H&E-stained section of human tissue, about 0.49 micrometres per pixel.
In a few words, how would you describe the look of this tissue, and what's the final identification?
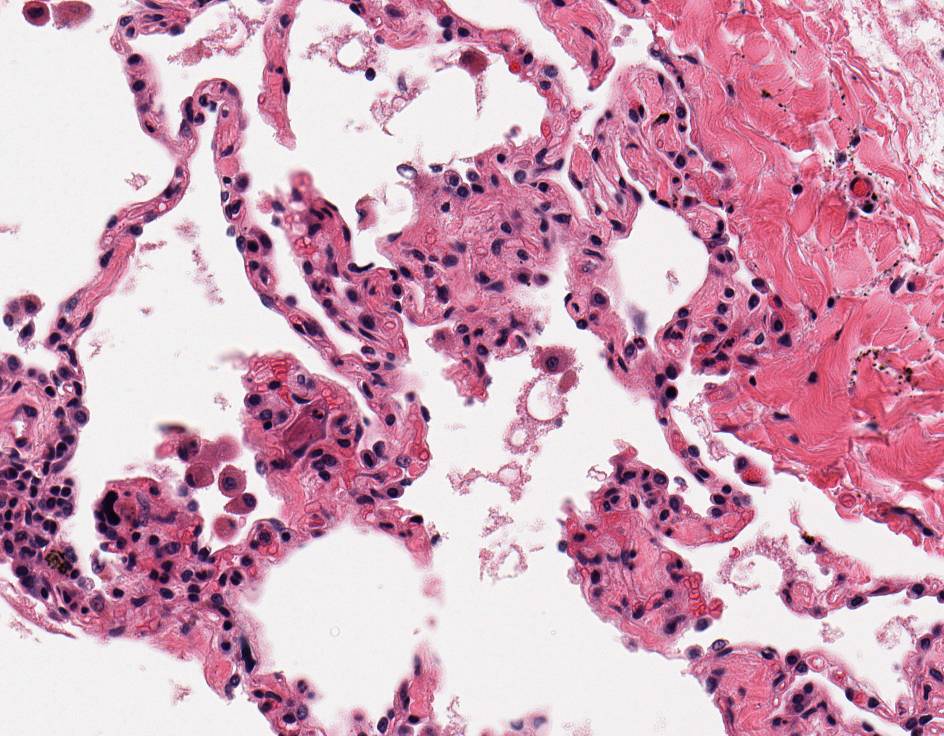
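Thin septa enclose large empty spaces over most of the field; dense pink collagen forms a block at upper right. One layer of flattened to plump cells with dark oval nuclei lines them. Free in an air space at lower left lie a few large rounded cells with abundant pink cytoplasm and one round nucleus. This is lung.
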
